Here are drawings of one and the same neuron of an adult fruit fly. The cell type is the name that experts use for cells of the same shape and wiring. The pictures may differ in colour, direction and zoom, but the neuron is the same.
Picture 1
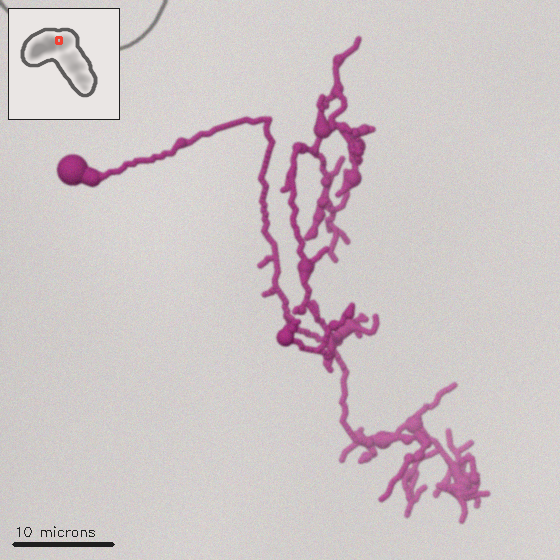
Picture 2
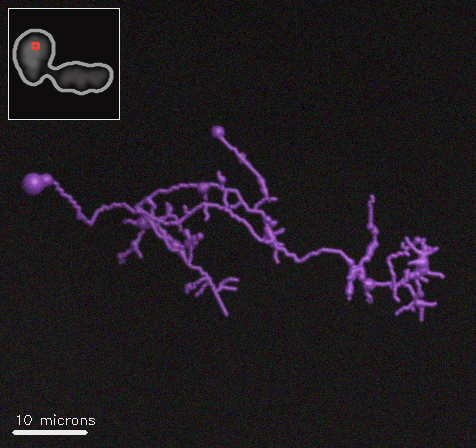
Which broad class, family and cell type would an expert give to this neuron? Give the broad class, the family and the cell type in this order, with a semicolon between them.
optic-lobe intrinsic neuron; Mi; Mi2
